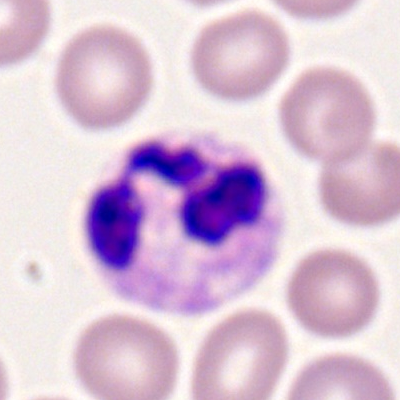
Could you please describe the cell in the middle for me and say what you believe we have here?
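First, the outline of the cell is round and smooth. Second, the nucleus is split into three or more separate lobes, which lie near the edge of the cell and leave paler cytoplasm in the middle. Third, the chromatin is dark purple and densely clumped. Last comes the name: segmented neutrophil.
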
